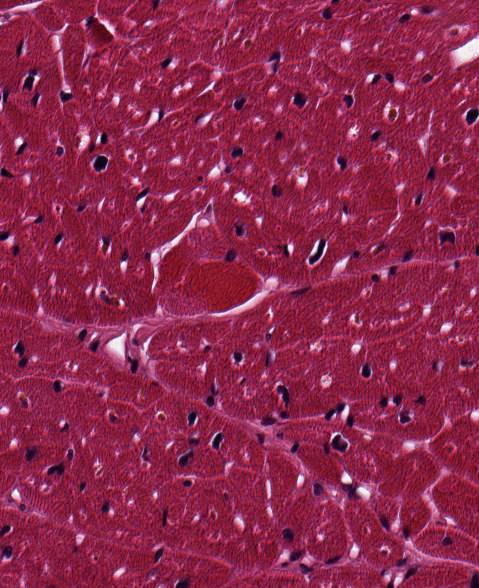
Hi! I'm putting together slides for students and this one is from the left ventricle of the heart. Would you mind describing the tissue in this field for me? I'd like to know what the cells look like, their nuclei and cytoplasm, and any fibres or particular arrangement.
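Fibre cytoplasm deep red-pink throughout the field. Many nuclei ringed by a small, pale, clear halo. Many small clear spaces scattered between the fibres across the whole field. Small vessel filled with red blood cells just left of centre, along a connective tissue strand.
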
